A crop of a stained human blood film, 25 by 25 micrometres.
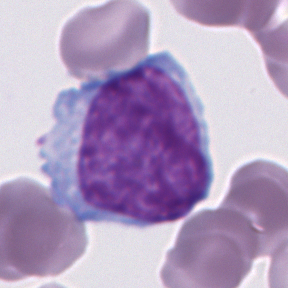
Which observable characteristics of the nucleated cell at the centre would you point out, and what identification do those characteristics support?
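The cell comes to about 16 micrometres across, with a nucleus of about 14 by 11 micrometres filling about 70% of its area. That nucleus is rounded, with no lobes or deep indentation, and sits off-centre toward the right. Its chromatin looks mottled: darker purple patches separated by paler spaces. Along the left edge the cell is ragged, with small knob-like projections. I'd call this a myeloblast.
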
